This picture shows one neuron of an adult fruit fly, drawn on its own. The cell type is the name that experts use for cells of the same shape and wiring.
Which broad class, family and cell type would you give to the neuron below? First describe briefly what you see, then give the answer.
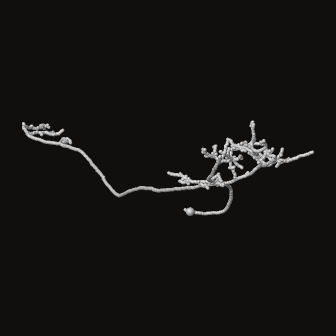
As drawn here it is more than twice as wide as it is tall. Its broad class is ascending neuron. Its family is hemilineage 08B. Its cell type is AN08B099_e.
